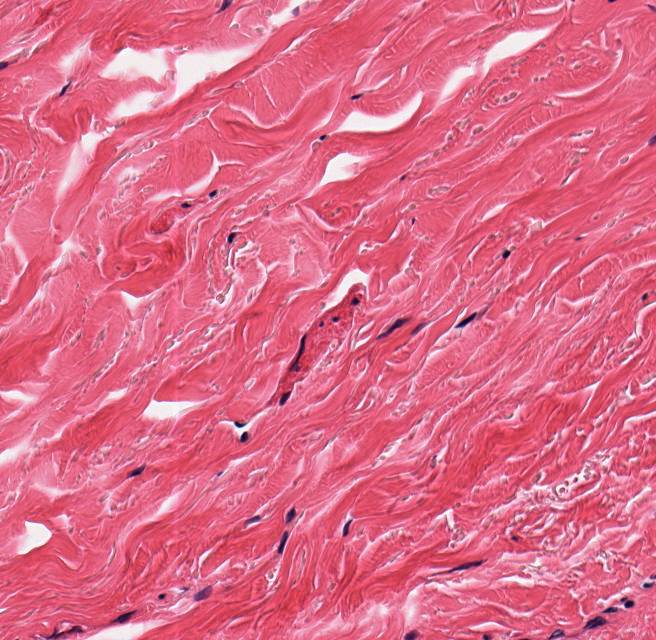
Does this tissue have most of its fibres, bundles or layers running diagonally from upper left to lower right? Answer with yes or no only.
No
